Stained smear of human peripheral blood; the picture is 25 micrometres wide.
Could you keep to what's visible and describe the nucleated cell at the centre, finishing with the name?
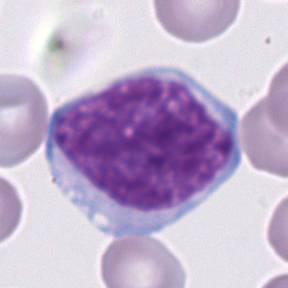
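Start with the outline: it's angular, with fairly straight sides that meet at blunt corners. The nucleus sits off-centre toward the upper right, and the rim of cytoplasm is widest at the lower left. Take your time over that cytoplasm; you won't see any granules in it. This cell is a myeloblast.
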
